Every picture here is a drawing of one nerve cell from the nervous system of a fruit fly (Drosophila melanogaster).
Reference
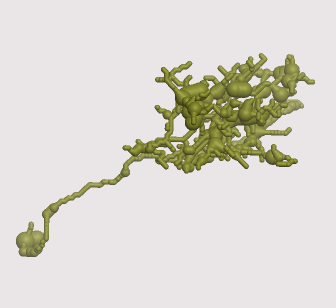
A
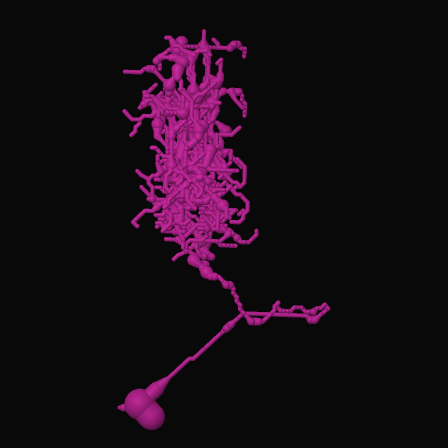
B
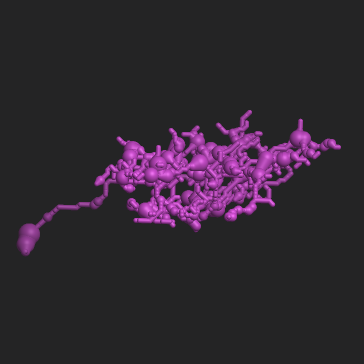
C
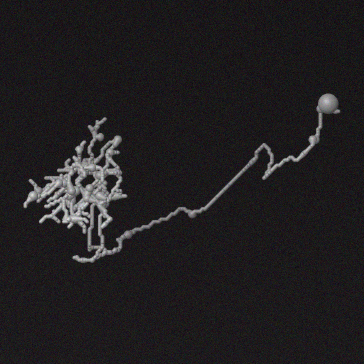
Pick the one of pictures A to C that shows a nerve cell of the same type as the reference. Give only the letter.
B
